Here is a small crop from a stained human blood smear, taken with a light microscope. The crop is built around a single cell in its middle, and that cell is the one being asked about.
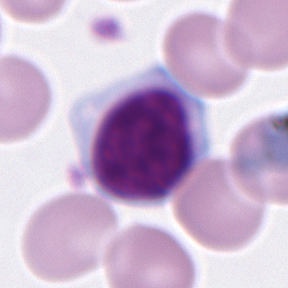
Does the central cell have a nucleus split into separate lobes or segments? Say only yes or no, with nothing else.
No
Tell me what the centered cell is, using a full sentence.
The cell in the middle of this crop is a lymphocyte.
